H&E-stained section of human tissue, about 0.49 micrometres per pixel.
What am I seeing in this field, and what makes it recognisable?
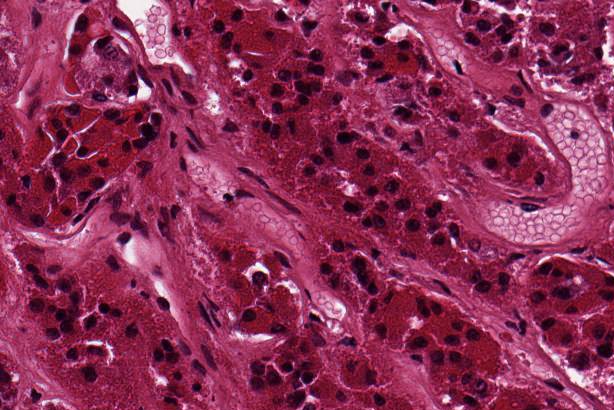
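Structure: pars distalis of the pituitary. Arrangement: polygonal cells in nests and clusters across the whole field, separated by thin fibrous septa.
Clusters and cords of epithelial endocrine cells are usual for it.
Main cells: abundant, deeply red, granular cytoplasm, with round, dark nuclei fairly uniform in size.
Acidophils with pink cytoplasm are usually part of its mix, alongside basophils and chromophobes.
Lumens and fat: no gland lumens or fat cells among the nests.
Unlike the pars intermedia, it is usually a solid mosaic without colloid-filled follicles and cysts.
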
